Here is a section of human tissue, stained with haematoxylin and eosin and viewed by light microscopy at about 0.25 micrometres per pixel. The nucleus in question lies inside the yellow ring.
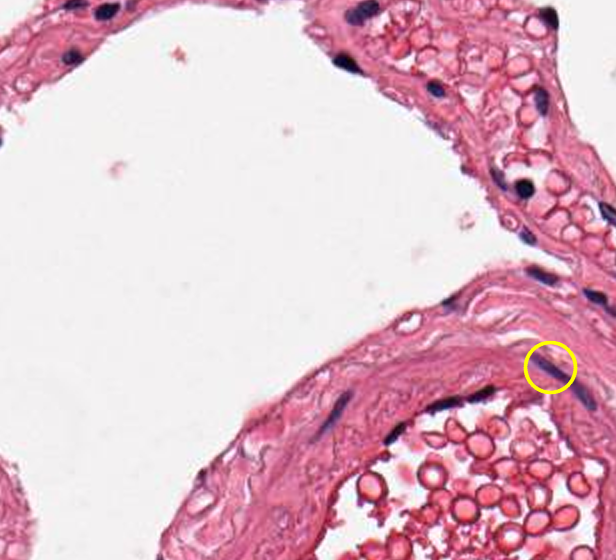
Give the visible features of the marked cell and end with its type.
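The nucleus is long and slender, drawn out into a thin rod that tapers toward its ends. The nucleus stains a dark blue-purple fairly evenly along its length. The nucleus runs parallel to the wavy pink fibres of the wall, following its curve. No separate cytoplasm outline can be made out; the pink around the nucleus merges with the surrounding fibrous layers. The marked nucleus belongs to a smooth muscle cell.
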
